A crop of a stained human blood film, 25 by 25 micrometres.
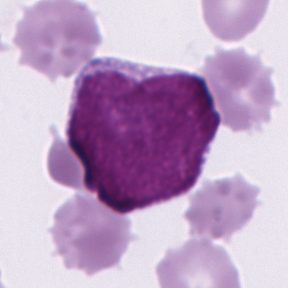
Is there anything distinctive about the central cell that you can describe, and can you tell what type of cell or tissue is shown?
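The outline strikes me as angular, with straight stretches meeting at corners. Along the upper edge of the nucleus I see a shallow notch. Its chromatin looks finely granular, spread evenly through the nucleus, which is about 13 micrometres across. Cytoplasm shows only as a thin rim, mainly along the top of the cell. I'd call it a myeloblast.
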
